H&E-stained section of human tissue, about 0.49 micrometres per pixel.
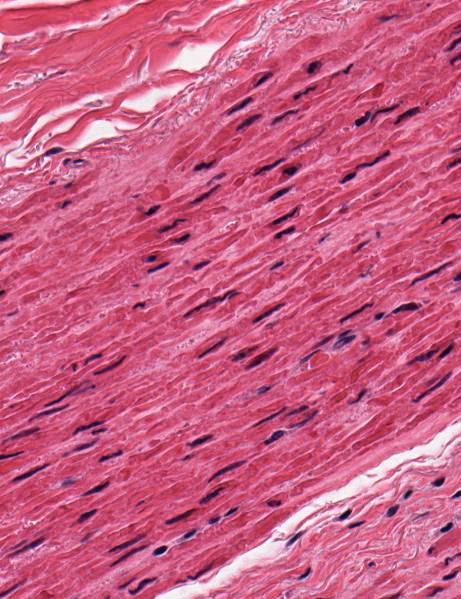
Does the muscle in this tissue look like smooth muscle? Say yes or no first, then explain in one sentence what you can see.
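Yes. The fibres are smooth muscle cells cut lengthwise.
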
